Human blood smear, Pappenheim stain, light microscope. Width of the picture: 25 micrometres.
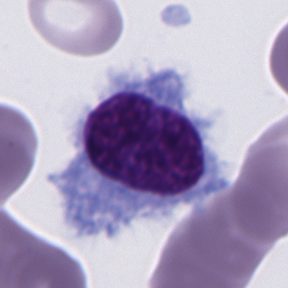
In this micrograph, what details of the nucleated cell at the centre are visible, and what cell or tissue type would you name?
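Fine, hair-like projections fringe its margin all the way round. Chromatin's dark purple, finely mottled rather than coarsely clumped. There's a moderate rim of pale blue-grey cytoplasm, widest below and to the left of the nucleus. That's a hairy cell.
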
